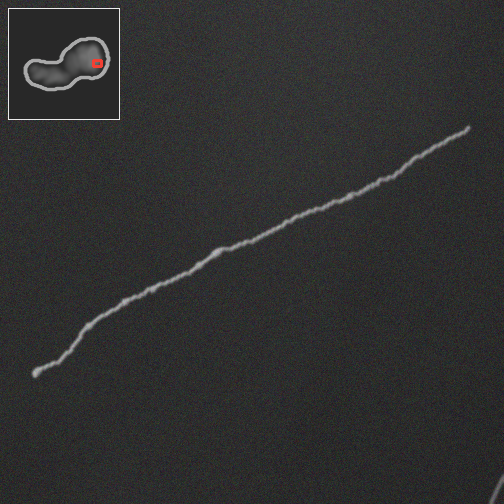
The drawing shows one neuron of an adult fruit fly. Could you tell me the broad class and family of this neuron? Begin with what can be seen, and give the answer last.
No cell body is drawn. There are a dozen or fewer branch ends. This is a sensory neuron entering the brain. Its family is called class mechanosensory.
